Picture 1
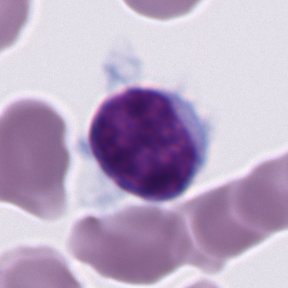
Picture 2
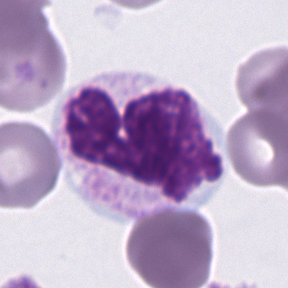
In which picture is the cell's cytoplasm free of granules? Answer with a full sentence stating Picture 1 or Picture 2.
For the cell in picture 1, the cytoplasm contains no visible granules.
